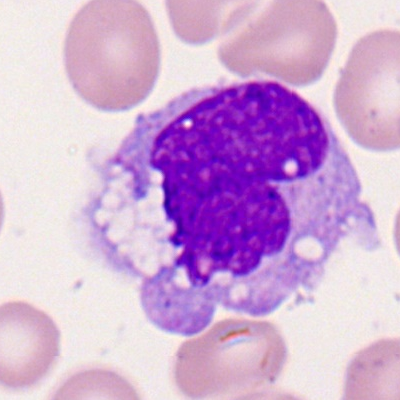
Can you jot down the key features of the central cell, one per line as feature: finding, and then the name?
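Outline: irregular, with a rounded cytoplasmic bulge at lower left
Nucleus: folded, notch cutting in from the right side
Vacuoles: cluster of many small ones in the cytoplasm left of the nucleus
Position: nucleus in upper part, wider cytoplasm band below
Name: monocyte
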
